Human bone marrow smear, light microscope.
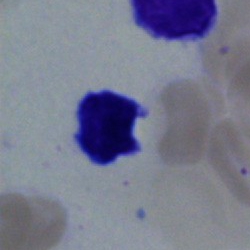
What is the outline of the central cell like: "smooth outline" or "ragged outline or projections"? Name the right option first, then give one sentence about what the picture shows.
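Ragged outline or projections. The cell has an irregular, angular outline with notched edges.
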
